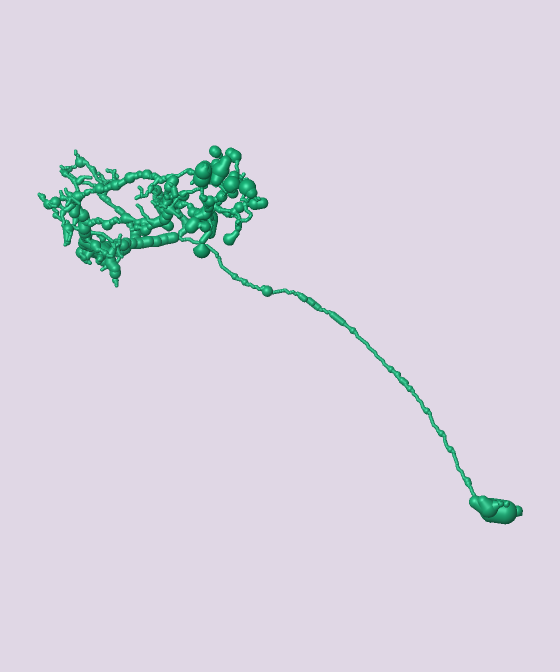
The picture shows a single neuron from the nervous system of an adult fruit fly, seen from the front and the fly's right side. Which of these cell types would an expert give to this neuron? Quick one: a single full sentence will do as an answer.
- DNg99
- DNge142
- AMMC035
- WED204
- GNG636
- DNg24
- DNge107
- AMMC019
The single neuron here is of type AMMC035.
